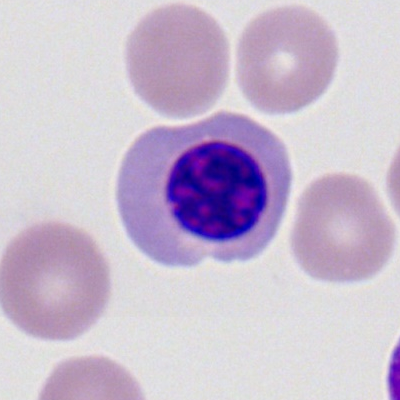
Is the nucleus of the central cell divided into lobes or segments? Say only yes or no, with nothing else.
No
